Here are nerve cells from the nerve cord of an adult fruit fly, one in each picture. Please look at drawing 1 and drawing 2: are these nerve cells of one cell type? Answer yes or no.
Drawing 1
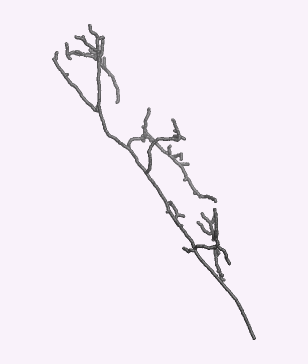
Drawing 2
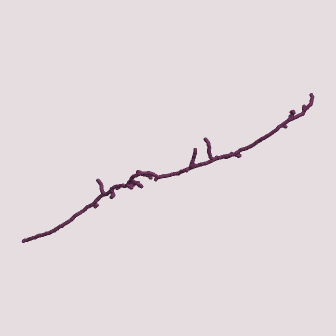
no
